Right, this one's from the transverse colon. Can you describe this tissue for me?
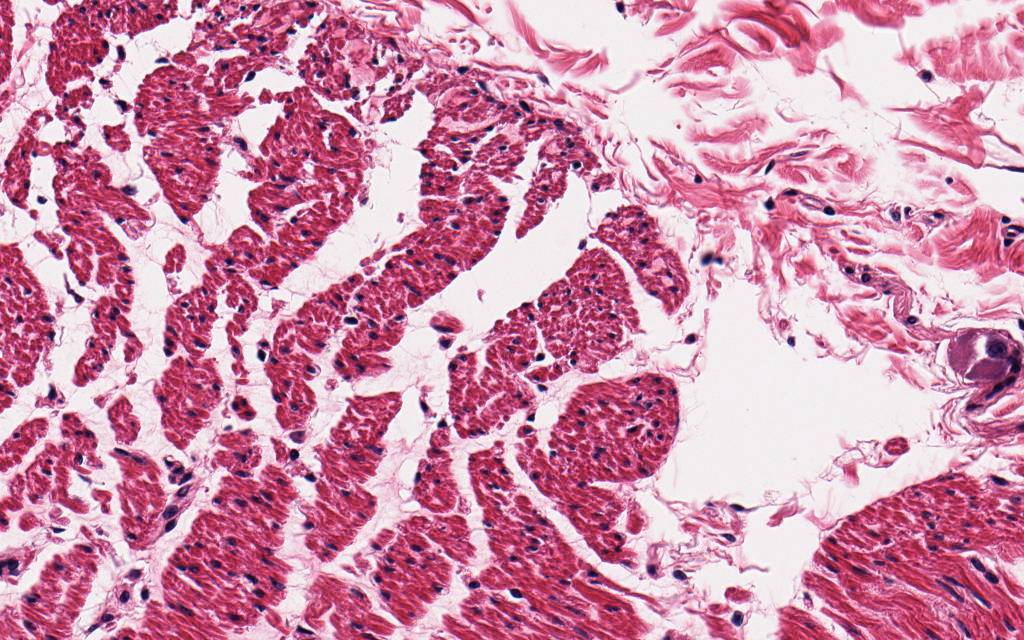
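So: closely packed muscle bundles left and lower, looser pale connective tissue upper right. In the centre and left, most bundles are cut across or obliquely, giving rounded, irregular profiles. Their small dark oval nuclei sit within the fibres, not at the edges. Cytoplasm, deep red-pink.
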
